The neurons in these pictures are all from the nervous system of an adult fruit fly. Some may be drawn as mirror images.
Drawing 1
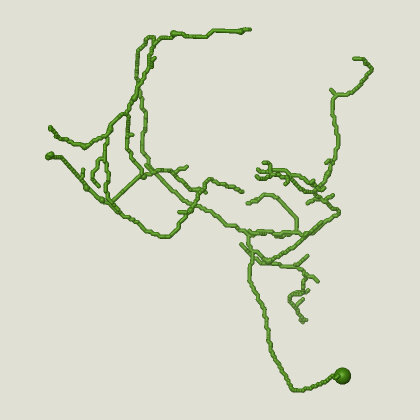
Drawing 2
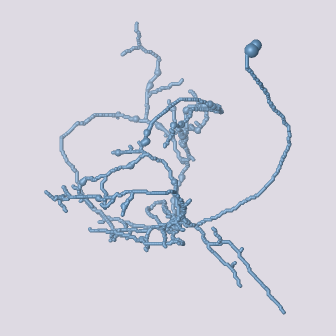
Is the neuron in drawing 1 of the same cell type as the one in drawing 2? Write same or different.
same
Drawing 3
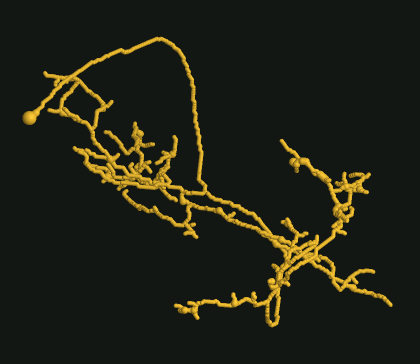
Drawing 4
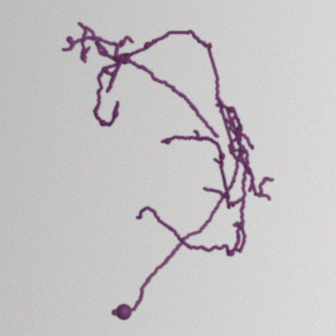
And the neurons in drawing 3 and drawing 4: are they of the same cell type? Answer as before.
different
